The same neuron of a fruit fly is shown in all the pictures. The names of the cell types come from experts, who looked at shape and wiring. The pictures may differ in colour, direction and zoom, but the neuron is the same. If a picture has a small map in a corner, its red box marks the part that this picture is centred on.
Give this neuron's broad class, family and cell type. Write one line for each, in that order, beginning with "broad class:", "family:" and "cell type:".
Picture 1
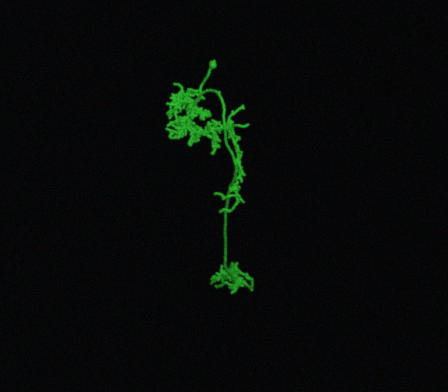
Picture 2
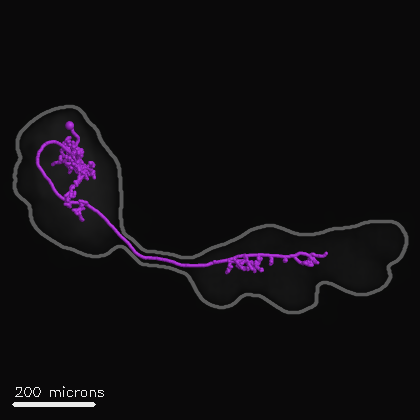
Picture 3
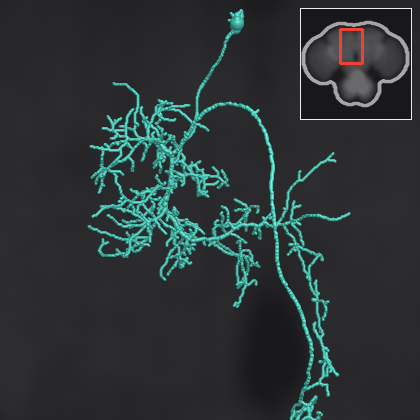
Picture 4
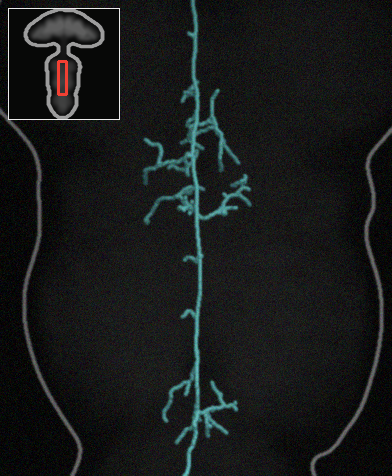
broad class: descending neuron
family: DNpe
cell type: DNpe026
